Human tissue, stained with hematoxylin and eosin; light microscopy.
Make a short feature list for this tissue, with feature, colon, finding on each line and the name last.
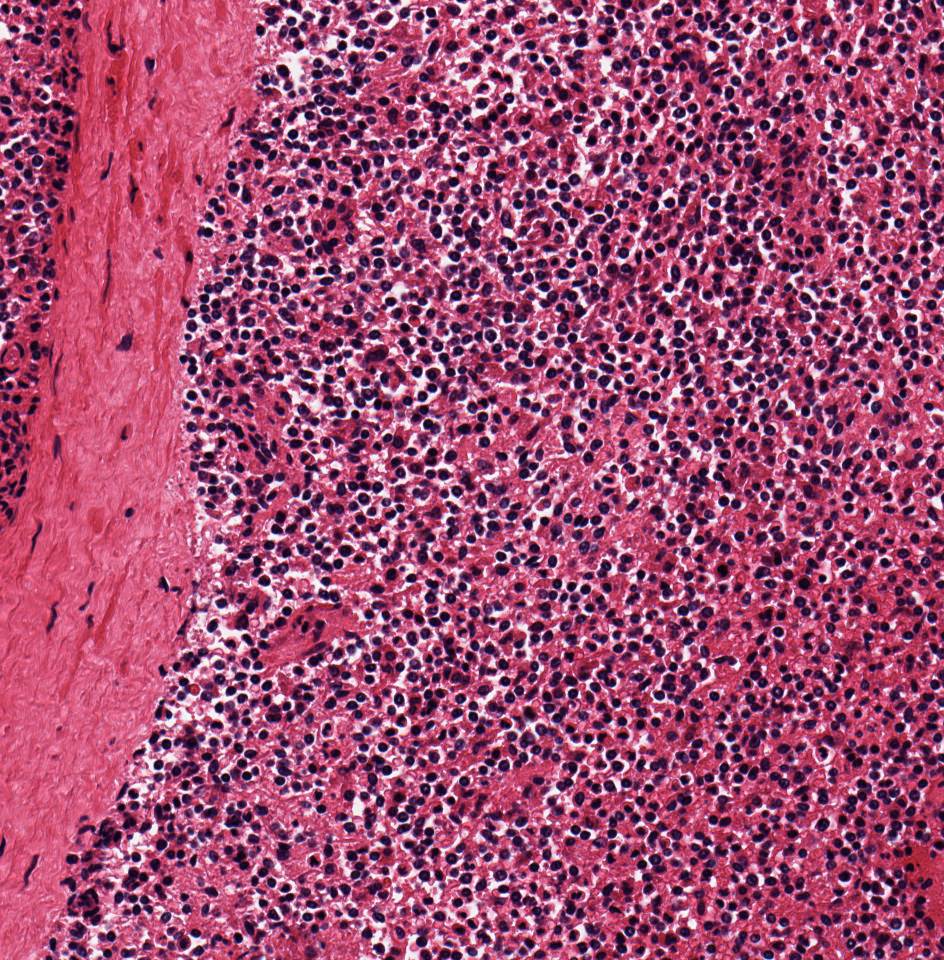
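Layout: dense pink fibrous band top to bottom along left side; densely cellular tissue elsewhere
Band fibres: wavy eosinophilic collagen running along its length
Band nuclei: sparse, elongated, dark, parallel to the fibres
Lymphocytes: diffuse sheet across the right, no follicles or nodules
Name: spleen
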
